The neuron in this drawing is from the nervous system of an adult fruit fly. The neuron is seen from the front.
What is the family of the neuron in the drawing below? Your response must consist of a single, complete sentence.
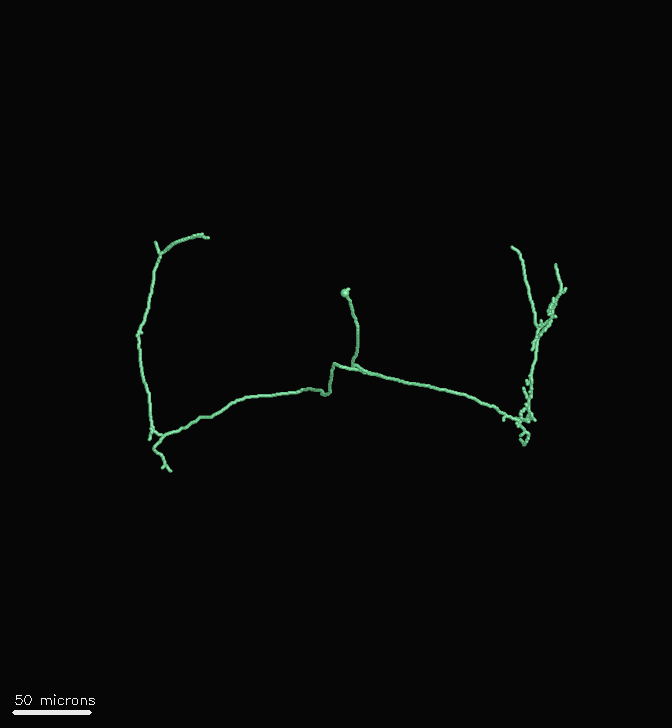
The family assigned to this neuron is hemilineage WEDd2.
